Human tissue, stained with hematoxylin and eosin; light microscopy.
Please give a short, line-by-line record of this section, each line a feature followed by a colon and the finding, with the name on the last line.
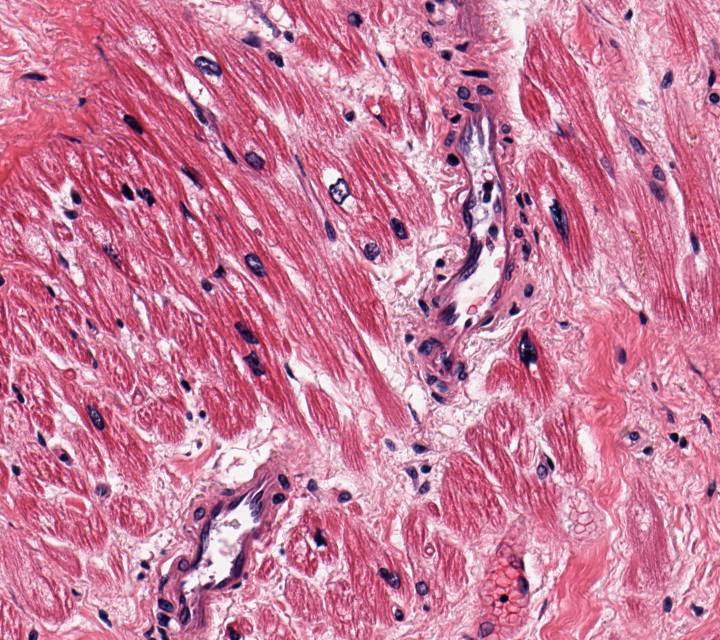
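Nuclei: sitting centrally within the fibres, as I see it
Some muscle nuclei: scattered ones enlarged, dark, irregular
Vessels: small, thin-walled, slit-like lumens in the stroma, centre and lower left
Name: atrial appendage of the heart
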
